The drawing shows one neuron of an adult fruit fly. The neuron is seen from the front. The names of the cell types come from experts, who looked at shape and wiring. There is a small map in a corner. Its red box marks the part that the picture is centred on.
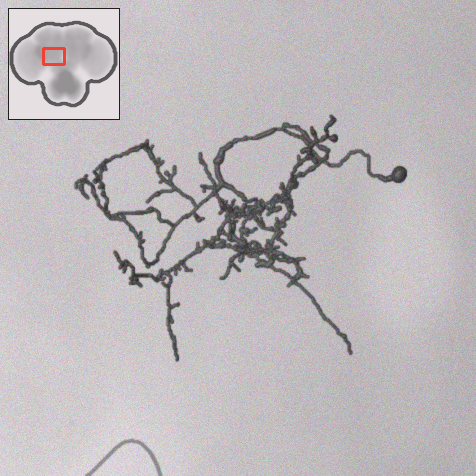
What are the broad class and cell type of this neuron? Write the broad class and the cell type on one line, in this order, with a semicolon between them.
central-brain intrinsic neuron; PS352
